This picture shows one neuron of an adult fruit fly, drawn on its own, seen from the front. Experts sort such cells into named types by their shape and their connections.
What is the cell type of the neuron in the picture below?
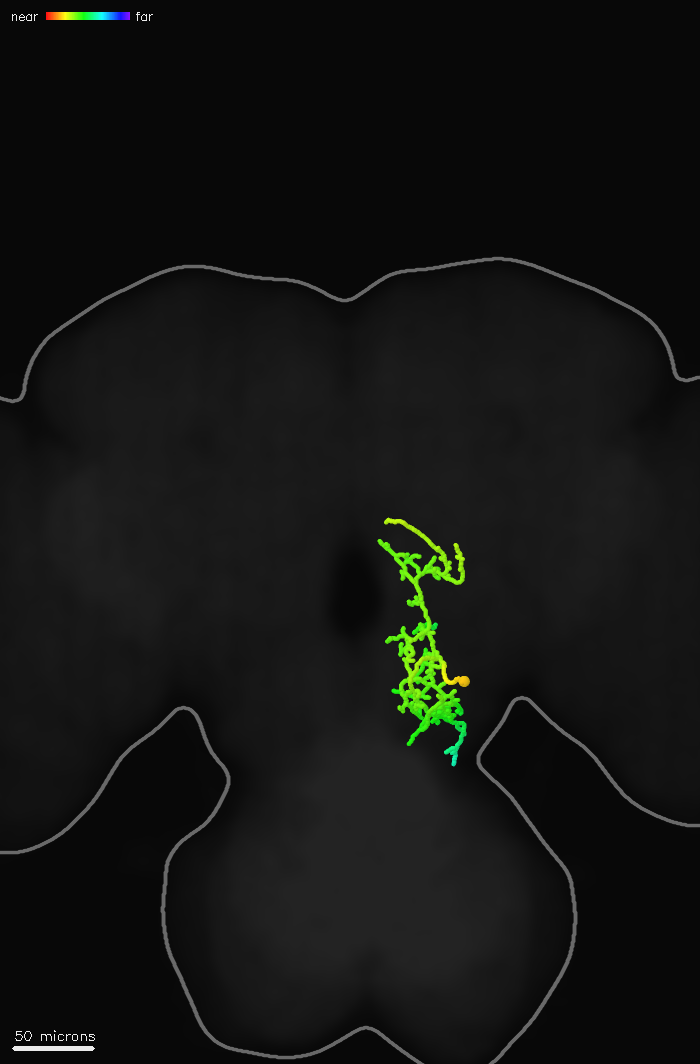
GNG390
